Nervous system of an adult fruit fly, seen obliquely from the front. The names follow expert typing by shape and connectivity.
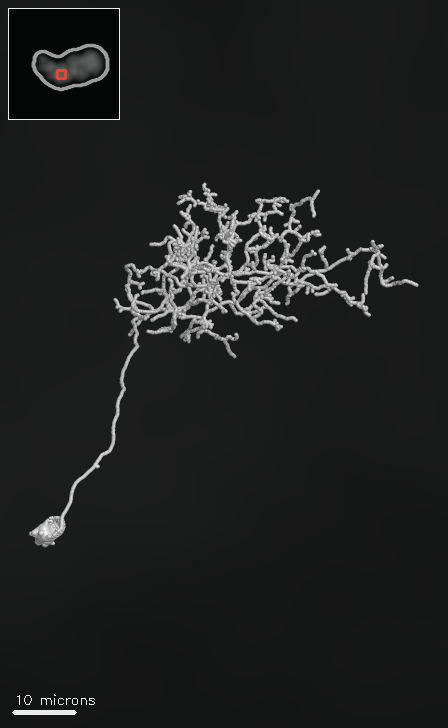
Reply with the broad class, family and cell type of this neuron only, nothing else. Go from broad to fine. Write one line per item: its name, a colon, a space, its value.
broad class: optic-lobe intrinsic neuron
family: Cm
cell type: Cm3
